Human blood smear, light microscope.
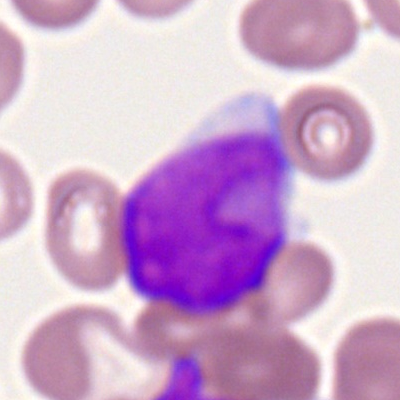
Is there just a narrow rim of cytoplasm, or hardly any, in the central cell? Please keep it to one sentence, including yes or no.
Yes, there is only scant cytoplasm in this cell.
